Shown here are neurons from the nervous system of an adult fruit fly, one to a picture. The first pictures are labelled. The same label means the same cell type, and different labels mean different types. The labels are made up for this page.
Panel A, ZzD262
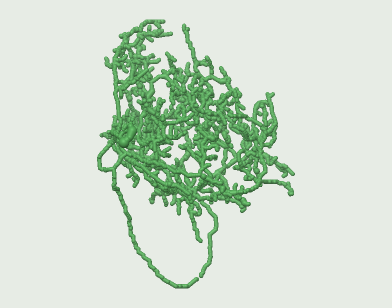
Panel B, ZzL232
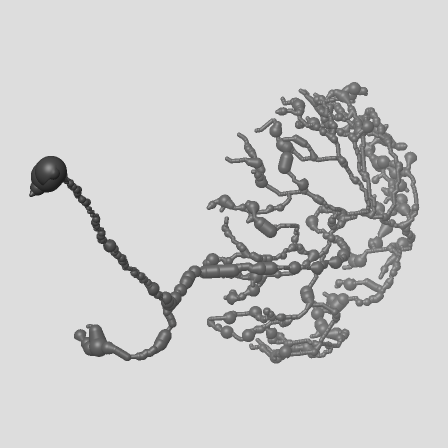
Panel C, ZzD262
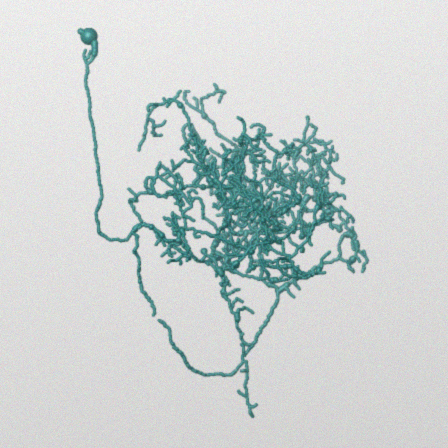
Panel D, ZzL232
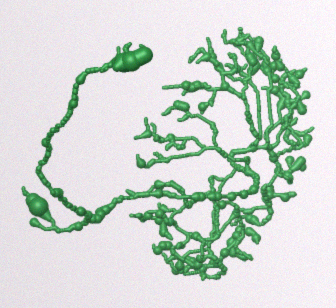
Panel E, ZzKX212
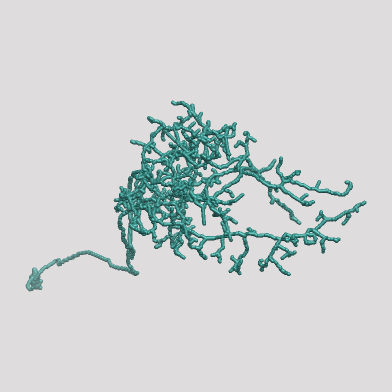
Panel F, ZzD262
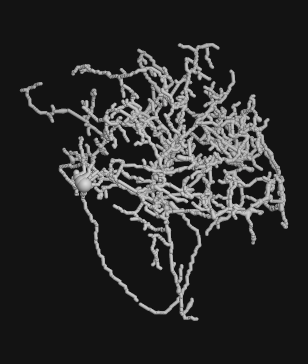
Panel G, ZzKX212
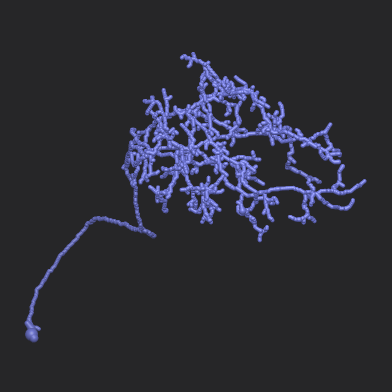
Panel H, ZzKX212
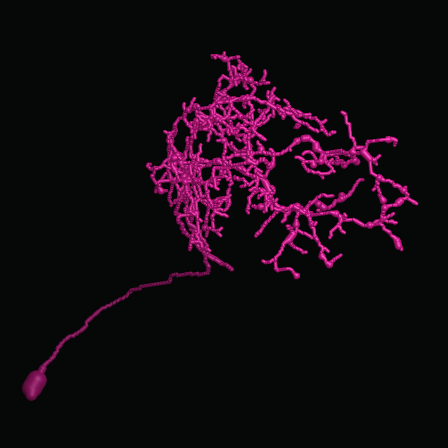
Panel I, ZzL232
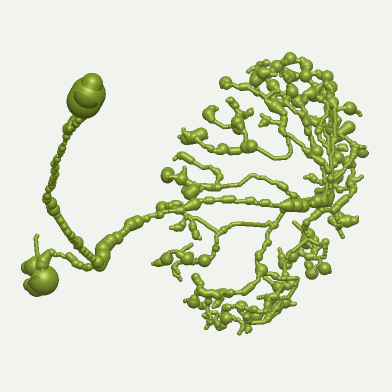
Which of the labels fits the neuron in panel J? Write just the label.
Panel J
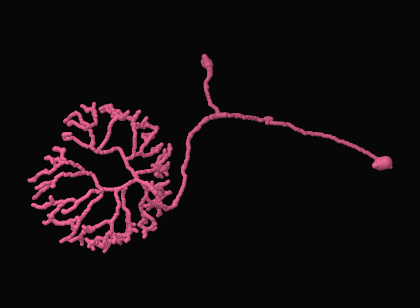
ZzL232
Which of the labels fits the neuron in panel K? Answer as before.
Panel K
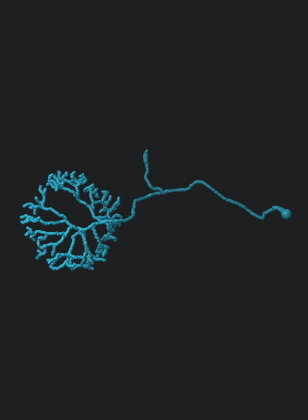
ZzL232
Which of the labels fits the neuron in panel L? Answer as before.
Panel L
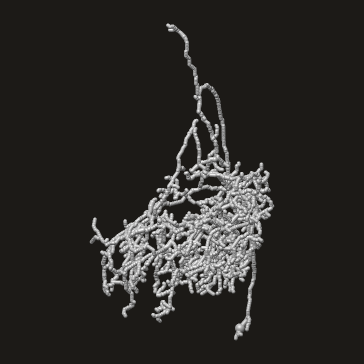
ZzD262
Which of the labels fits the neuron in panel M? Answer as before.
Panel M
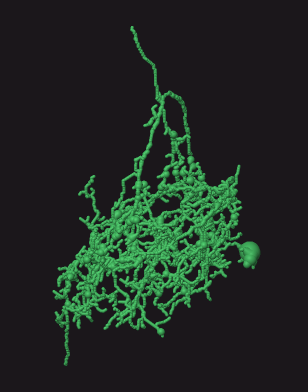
ZzD262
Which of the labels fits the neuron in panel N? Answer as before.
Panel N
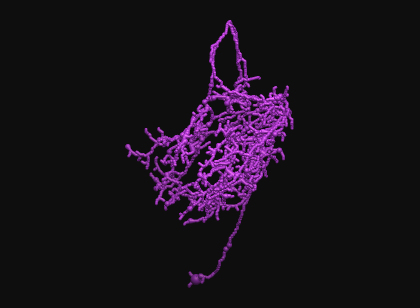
ZzD262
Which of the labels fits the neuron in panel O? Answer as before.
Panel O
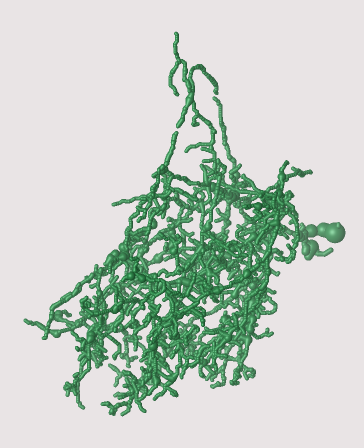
ZzD262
